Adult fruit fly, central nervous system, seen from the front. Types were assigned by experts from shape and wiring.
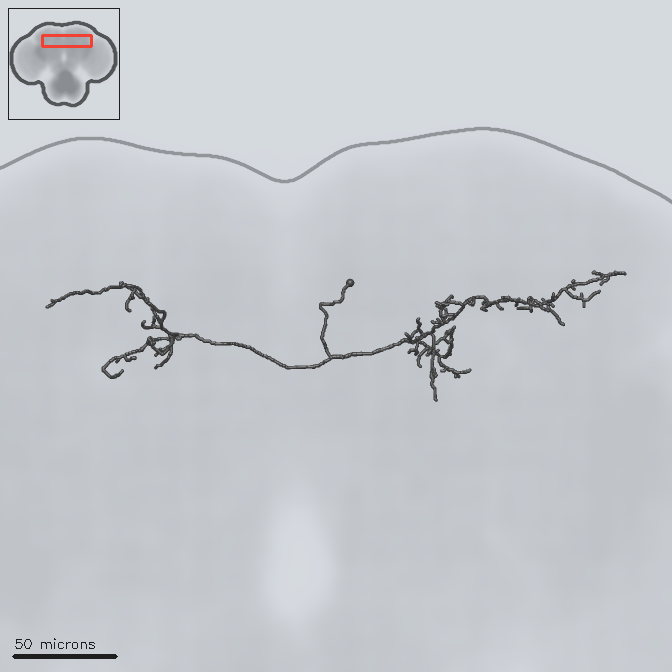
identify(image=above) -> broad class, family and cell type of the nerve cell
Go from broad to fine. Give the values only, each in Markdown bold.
**central-brain intrinsic neuron**, **hemilineage DM1_dorsal**, **CB4069**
